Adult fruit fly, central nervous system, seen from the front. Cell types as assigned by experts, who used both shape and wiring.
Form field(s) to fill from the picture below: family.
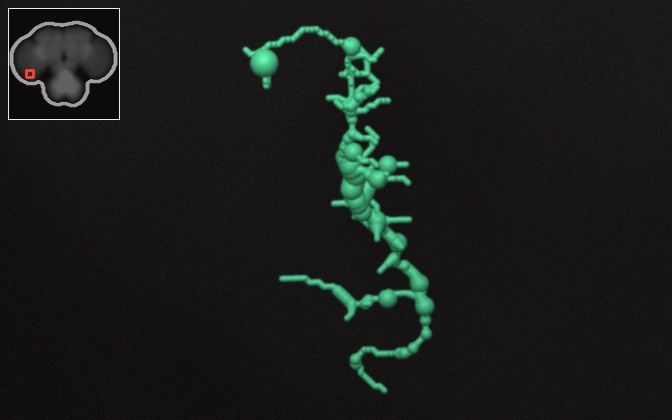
Dm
